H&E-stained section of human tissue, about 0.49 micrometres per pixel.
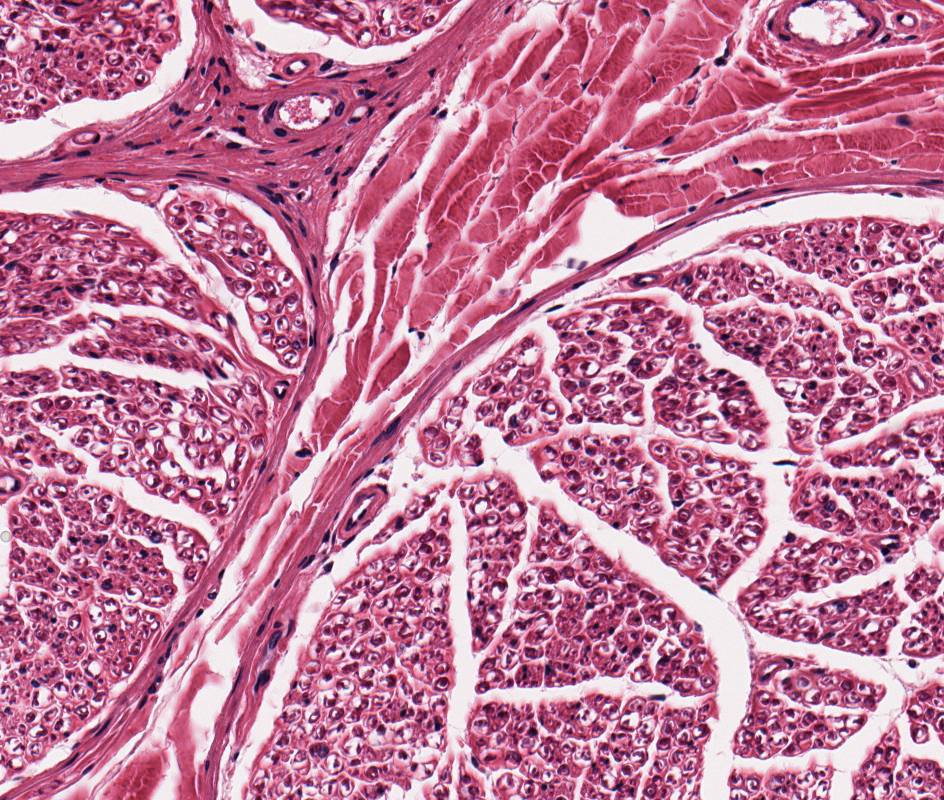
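Tibial nerve, haematoxylin and eosin; tibial nerve throughout. Most of the field, left, right and lower, is large bundles of small round profiles cut in cross section. Thin sheaths of dense connective tissue with flattened, elongated dark nuclei bound each bundle. Look near the top for small round-lumened blood vessels in that connective tissue. No fat cells are present.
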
